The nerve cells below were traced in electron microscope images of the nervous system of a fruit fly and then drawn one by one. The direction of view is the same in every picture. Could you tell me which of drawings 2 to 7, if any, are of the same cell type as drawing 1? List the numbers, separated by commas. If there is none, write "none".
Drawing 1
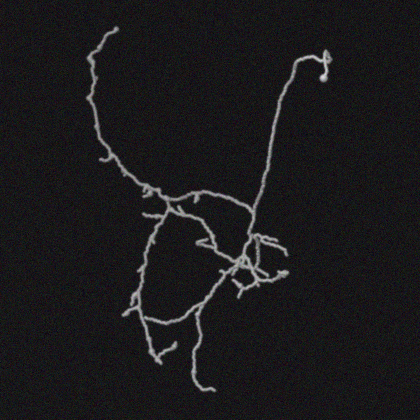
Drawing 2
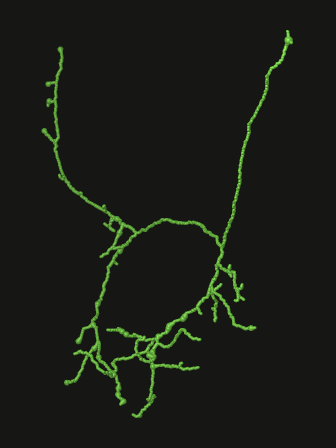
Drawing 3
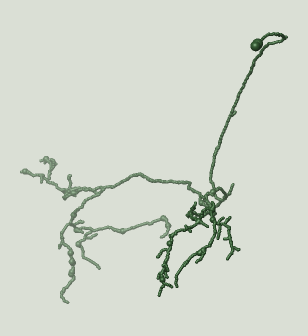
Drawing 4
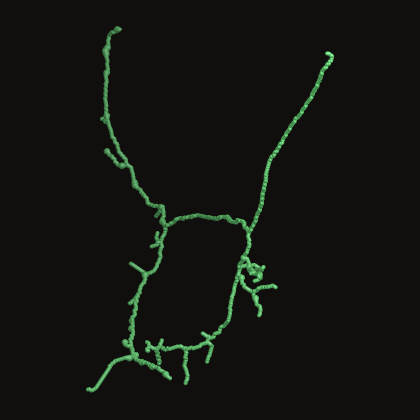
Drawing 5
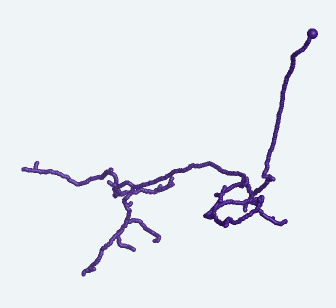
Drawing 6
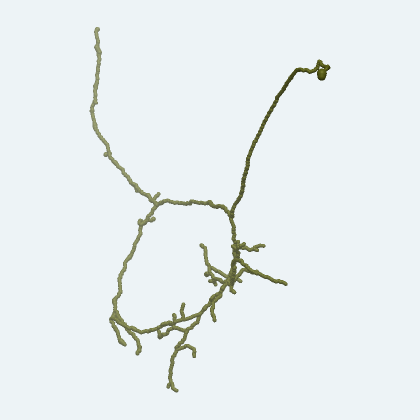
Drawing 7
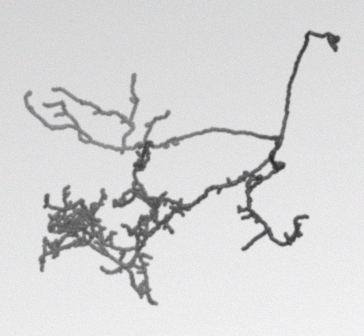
2, 4, 6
